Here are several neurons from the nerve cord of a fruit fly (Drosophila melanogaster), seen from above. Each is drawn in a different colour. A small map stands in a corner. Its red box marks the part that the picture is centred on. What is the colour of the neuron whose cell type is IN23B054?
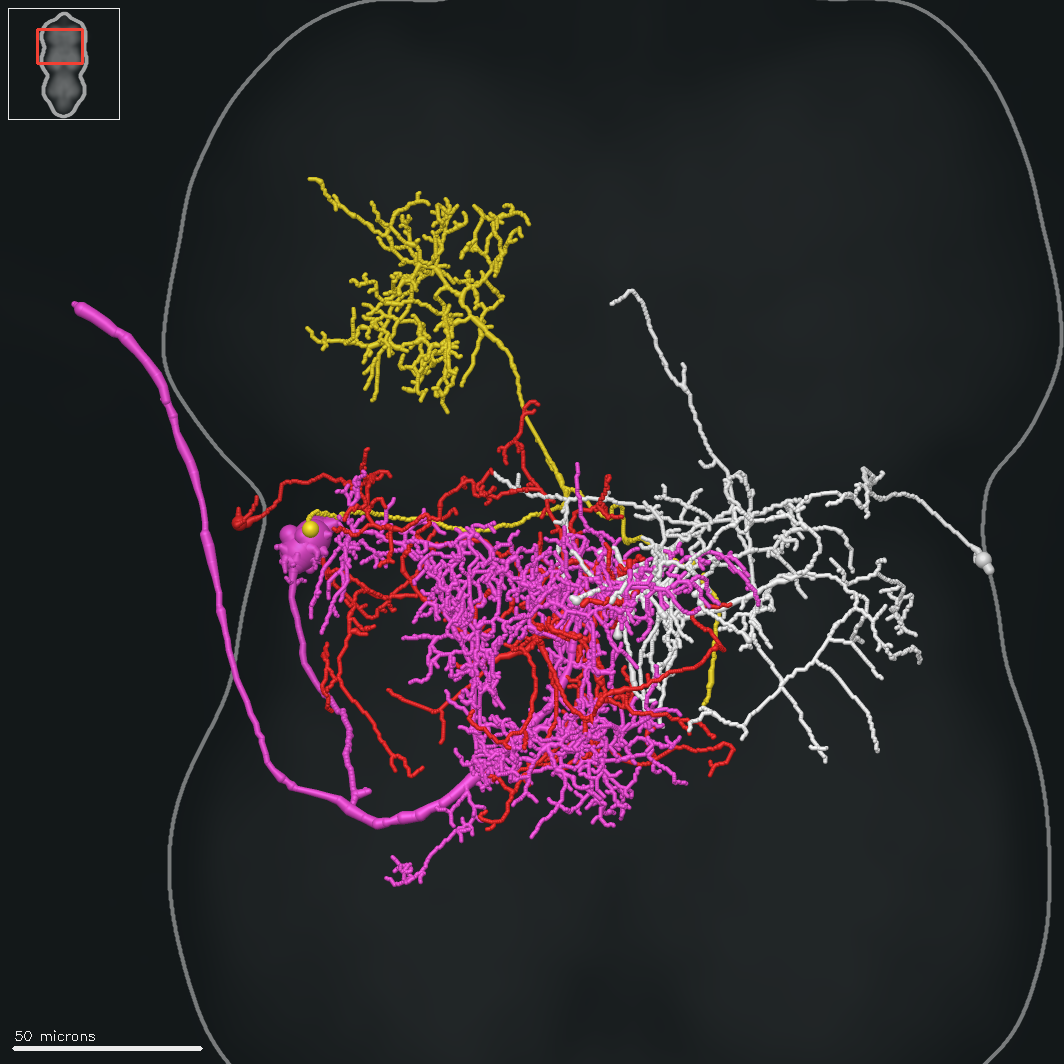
yellow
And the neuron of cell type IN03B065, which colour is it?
white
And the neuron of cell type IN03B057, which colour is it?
red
